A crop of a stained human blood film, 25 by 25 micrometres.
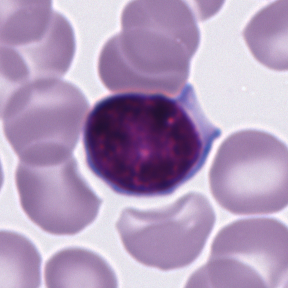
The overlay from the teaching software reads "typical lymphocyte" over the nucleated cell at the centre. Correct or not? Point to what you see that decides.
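Observed features: the cell measures about 12 by 10 micrometres and has a pointed extension of cytoplasm at its upper right. The nucleus, about 10 by 9 micrometres, is oval with no indentation and fills about 80% of the cell's area. Its chromatin is dark purple and coarsely clumped, and no nucleoli can be seen. The cytoplasm is pale blue and contains no vacuoles.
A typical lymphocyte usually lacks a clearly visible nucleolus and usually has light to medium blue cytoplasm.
Both points agree with the absent nucleoli and the pale blue cytoplasm of this cell.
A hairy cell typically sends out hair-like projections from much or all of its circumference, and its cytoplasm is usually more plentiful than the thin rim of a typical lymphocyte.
This cell has a single pointed extension, at the upper right, and its nucleus takes up about 80% of the area, which argues against hairy cell.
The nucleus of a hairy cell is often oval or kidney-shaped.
The oval nucleus would therefore suit either name. Conclusion: the name typical lymphocyte fits.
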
